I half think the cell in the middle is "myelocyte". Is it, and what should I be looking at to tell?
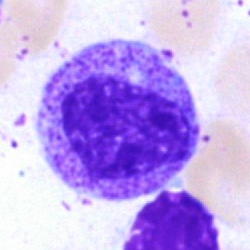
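Chromatin dark purple and clumped, lighter patches between the clumps.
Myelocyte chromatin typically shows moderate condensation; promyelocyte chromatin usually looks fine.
Clumping goes with myelocyte, against promyelocyte. Numerous purple granules scattered through the cytoplasm. No clear vacuoles. Darkly stained nucleated cell touching the lower edge. Myelocyte fits.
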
